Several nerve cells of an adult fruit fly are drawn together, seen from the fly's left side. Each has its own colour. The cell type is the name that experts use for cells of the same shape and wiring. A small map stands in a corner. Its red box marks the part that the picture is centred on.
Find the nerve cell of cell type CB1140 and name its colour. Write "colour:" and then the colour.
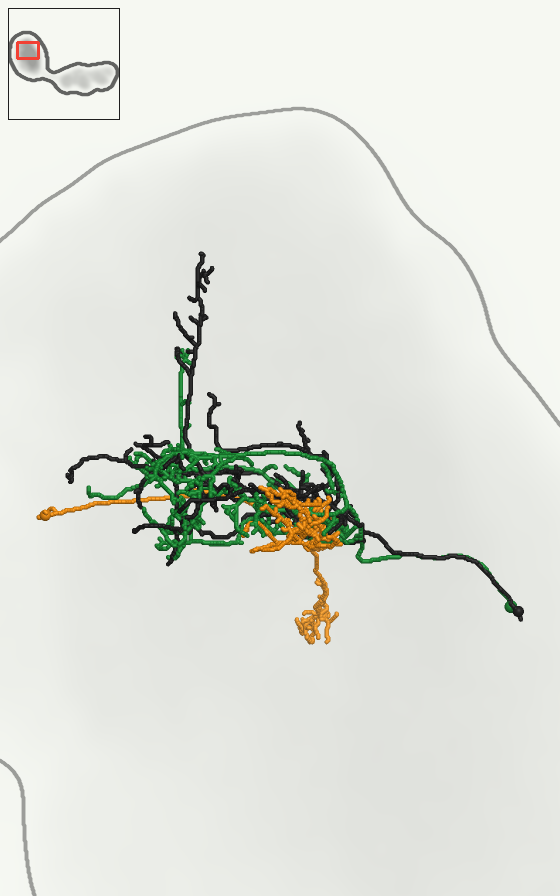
colour: black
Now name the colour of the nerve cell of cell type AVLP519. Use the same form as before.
colour: green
